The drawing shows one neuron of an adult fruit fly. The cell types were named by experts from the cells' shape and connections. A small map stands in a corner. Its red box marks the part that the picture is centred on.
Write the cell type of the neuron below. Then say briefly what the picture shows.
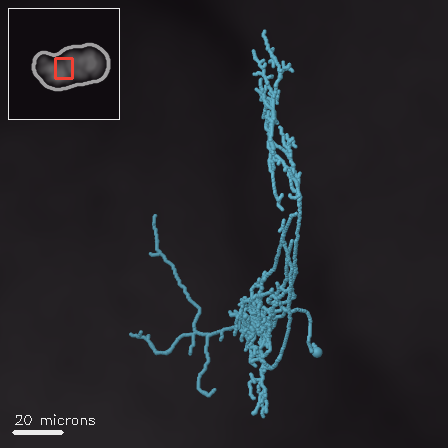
It is of cell type aMe1. Its broad class is visual projection neuron. The cell body can be seen at the lower right of the picture. By the scale bar it is about 160 microns tall in this view. The picture shows dozens of branch ends.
